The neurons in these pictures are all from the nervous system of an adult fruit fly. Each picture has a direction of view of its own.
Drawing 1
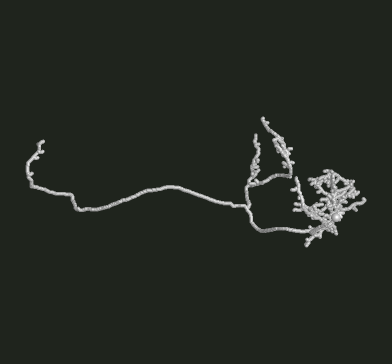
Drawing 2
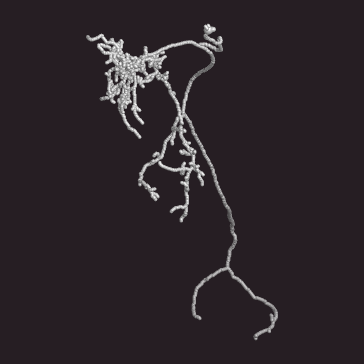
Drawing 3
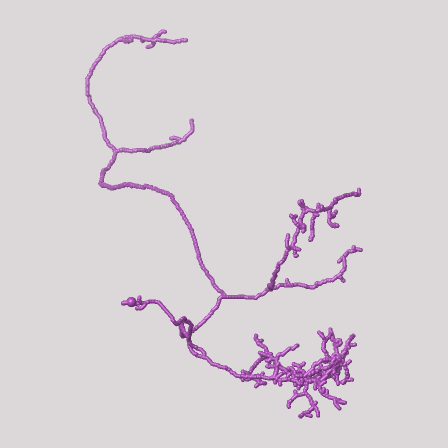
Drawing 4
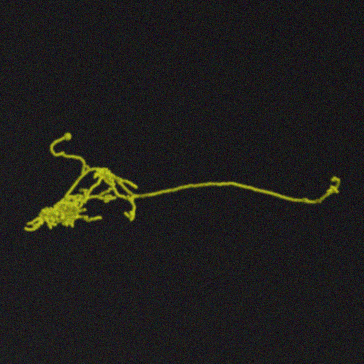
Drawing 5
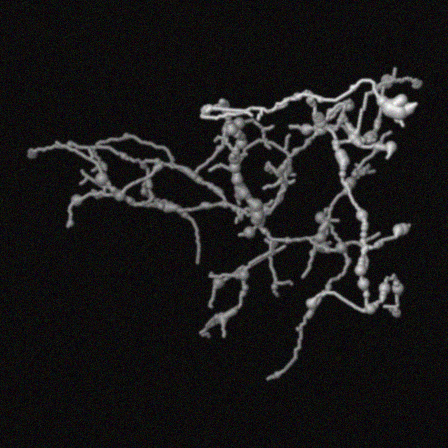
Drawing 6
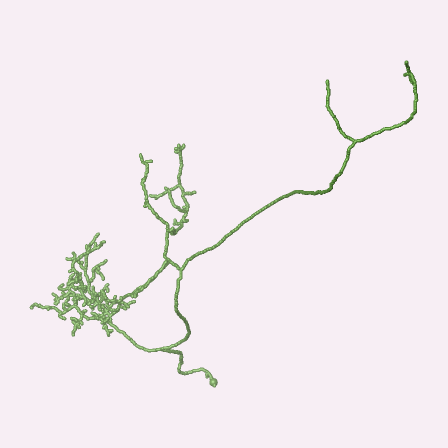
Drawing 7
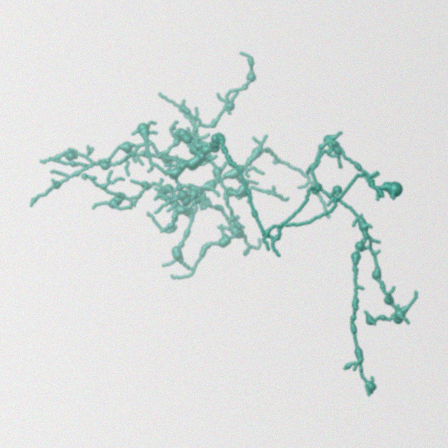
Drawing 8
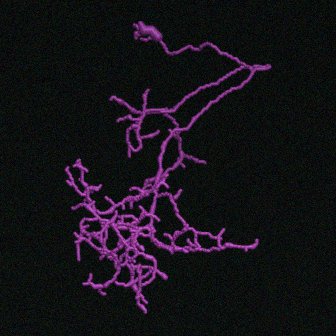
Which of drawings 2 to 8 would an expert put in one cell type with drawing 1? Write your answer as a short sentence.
Drawing 2, drawing 3, drawing 4 and drawing 6 are of the same cell type.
